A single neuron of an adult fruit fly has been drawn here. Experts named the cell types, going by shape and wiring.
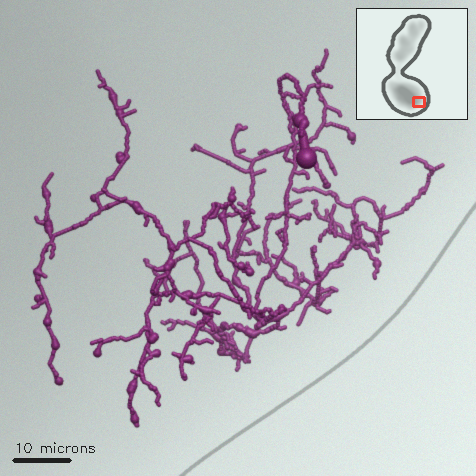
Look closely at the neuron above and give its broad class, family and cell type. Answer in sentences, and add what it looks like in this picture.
Its broad class is central-brain intrinsic neuron. The family is hemilineage SLPpm3. The cell type is CB2040. By the scale bar it is about 75 microns wide in this view. Dozens of branch ends can be seen.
